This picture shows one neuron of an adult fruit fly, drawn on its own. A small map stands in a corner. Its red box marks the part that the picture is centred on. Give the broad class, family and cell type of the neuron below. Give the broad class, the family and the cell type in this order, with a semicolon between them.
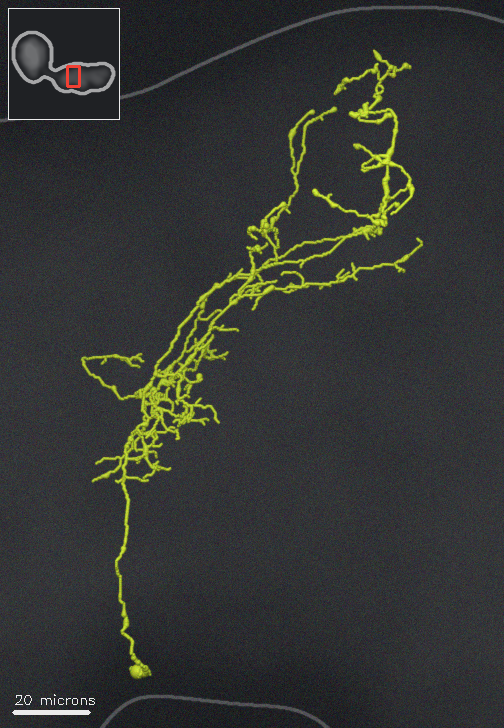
nerve-cord intrinsic neuron; hemilineage 12A; IN12A055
